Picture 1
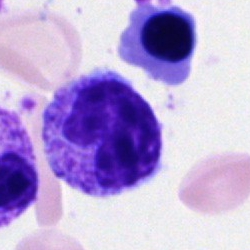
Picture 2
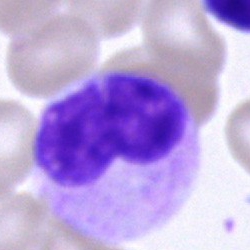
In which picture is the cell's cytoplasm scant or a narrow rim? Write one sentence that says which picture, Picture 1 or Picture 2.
What picture 1 shows is a cell with scant cytoplasm.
